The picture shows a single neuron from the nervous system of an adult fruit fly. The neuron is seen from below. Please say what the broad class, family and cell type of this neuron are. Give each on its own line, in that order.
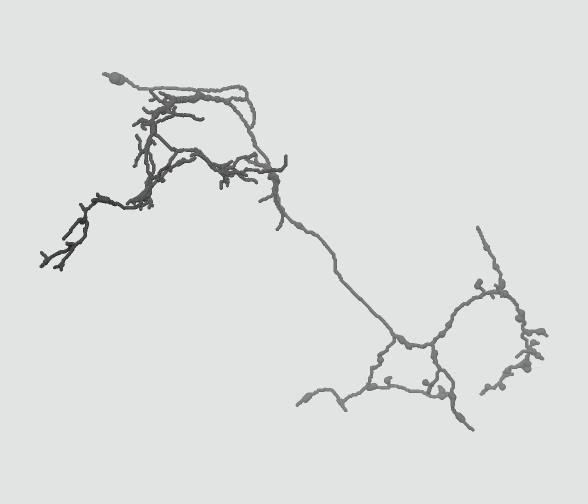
central-brain intrinsic neuron
hemilineage VLPd&p1_posterior
LoVP81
